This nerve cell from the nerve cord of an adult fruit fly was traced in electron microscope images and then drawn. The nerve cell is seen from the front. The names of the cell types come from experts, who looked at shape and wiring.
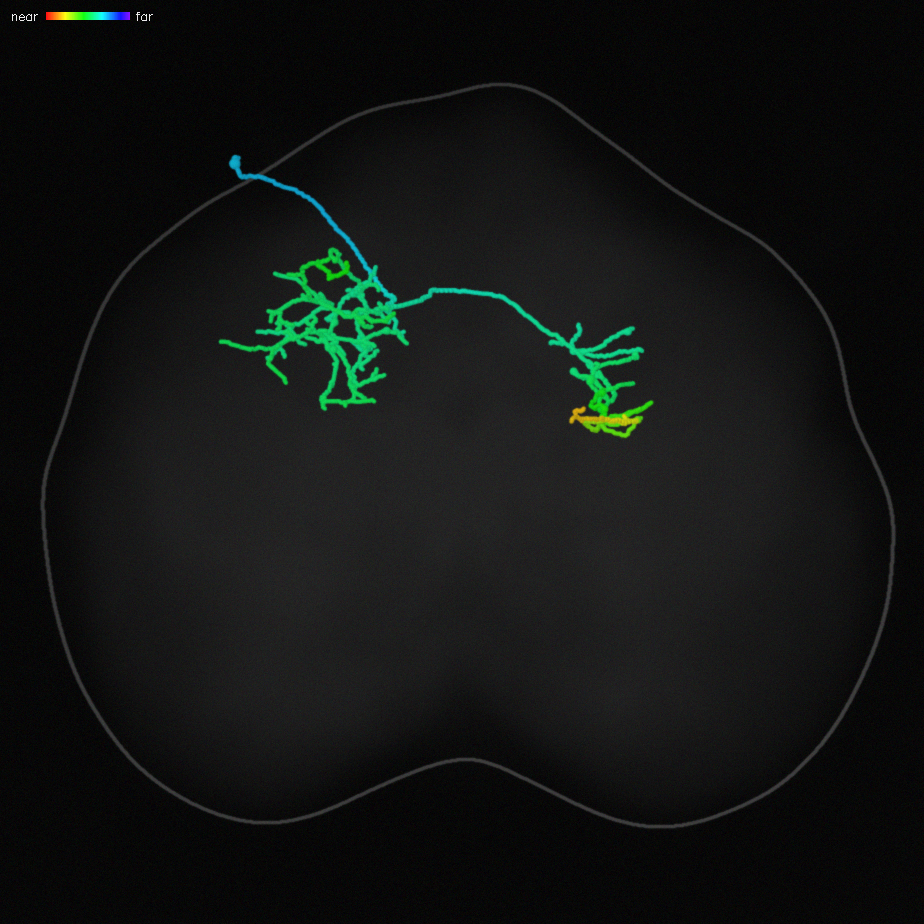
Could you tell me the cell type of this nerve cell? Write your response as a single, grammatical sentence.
The single nerve cell here is of type IN07B087.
